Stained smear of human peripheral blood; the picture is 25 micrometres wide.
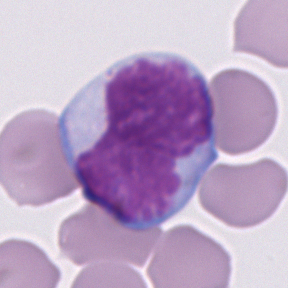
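Myeloblast, the cell in the middle of this stained smear of human peripheral blood. First, size: the cell measures about 15 micrometres across. Second, nucleus: it is irregular, with a deep fold that splits it into upper and lower parts, and it fills about 70% of the cell's area. Third, chromatin: fine and lacy rather than coarsely clumped. Fourth, cytoplasm: its widest area lies at the upper left of the cell, and it is a darker blue along the cell margin than near the nucleus.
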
